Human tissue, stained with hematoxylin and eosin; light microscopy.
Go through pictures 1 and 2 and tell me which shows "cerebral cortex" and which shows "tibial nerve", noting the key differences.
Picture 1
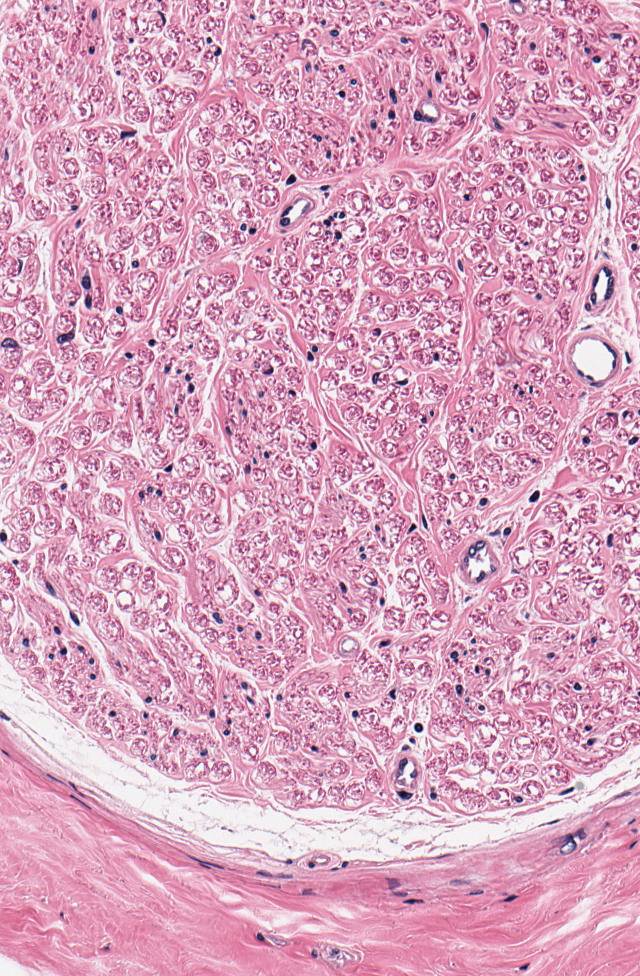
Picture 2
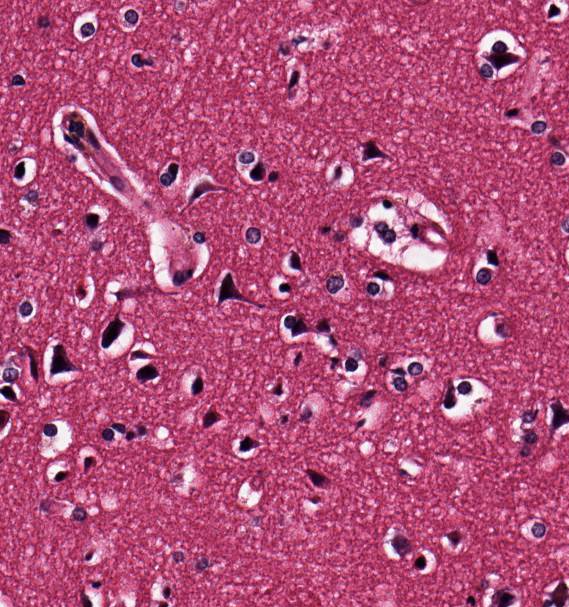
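Picture 1 is tibial nerve; picture 2 is cerebral cortex. First, layout: a single large rounded bundle fills most of picture 1, its curved border crossing the lower part, while picture 2 is a continuous pink matrix with cells scattered singly, not arranged into units. Second, components: the bundle holds closely packed nerve fibres cut across as small round profiles, many with a pink central dot inside a pale ring, whereas picture 2 shows many small, round, dark nuclei with little visible cytoplasm. Third, background: thin pink connective tissue strands split the fibres into irregular groups, but the matrix of picture 2 is finely granular to vacuolated.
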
